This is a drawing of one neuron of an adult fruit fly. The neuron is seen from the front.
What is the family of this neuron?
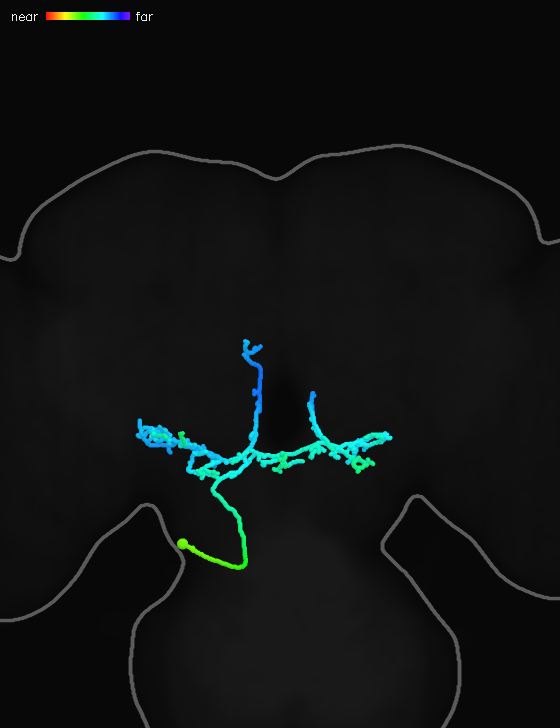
hemilineage MX3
